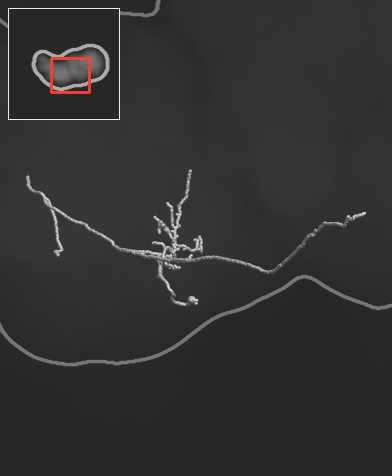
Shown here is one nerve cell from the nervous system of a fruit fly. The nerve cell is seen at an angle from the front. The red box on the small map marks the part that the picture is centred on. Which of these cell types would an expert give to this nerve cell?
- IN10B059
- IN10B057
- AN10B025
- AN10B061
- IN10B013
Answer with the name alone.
AN10B061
